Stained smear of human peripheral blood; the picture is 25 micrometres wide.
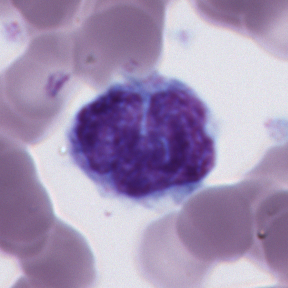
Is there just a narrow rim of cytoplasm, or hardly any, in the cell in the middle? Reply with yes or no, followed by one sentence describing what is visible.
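Yes. The cytoplasm forms only a thin rim around the nucleus.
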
